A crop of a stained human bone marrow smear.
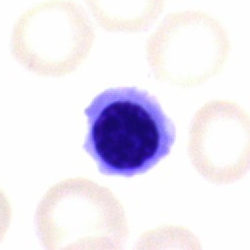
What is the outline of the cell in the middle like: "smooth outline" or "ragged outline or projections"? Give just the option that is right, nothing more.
Ragged outline or projections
